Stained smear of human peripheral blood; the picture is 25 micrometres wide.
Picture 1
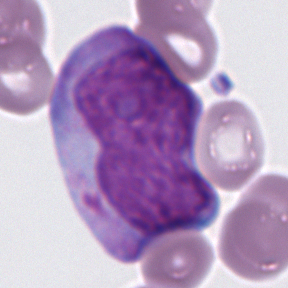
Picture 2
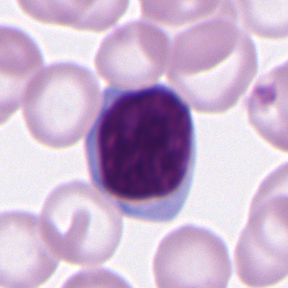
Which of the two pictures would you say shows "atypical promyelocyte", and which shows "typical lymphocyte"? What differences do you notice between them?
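The atypical promyelocyte is in picture 1, and the typical lymphocyte is in picture 2. The promyelocyte's nucleus is pinched in near its middle, giving it a waisted outline, whereas the lymphocyte's nucleus is roundish, about 10 by 9 micrometres, with no lobes or deep indentation.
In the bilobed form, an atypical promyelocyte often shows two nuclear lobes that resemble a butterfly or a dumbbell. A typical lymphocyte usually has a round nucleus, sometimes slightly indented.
Both cells have pale blue cytoplasm, but in the lymphocyte it forms only a thin rim around the nucleus.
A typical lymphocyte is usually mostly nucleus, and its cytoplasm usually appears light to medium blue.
A few small purple dots lie in the promyelocyte's cytoplasm at the lower left of the cell, while the lymphocyte's cytoplasm shows no visible granules and no vacuoles. The lymphocyte's chromatin is dark purple and coarsely clumped, and its outline is somewhat angular rather than smoothly circular. Red cells press against the right and lower edges of the promyelocyte.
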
